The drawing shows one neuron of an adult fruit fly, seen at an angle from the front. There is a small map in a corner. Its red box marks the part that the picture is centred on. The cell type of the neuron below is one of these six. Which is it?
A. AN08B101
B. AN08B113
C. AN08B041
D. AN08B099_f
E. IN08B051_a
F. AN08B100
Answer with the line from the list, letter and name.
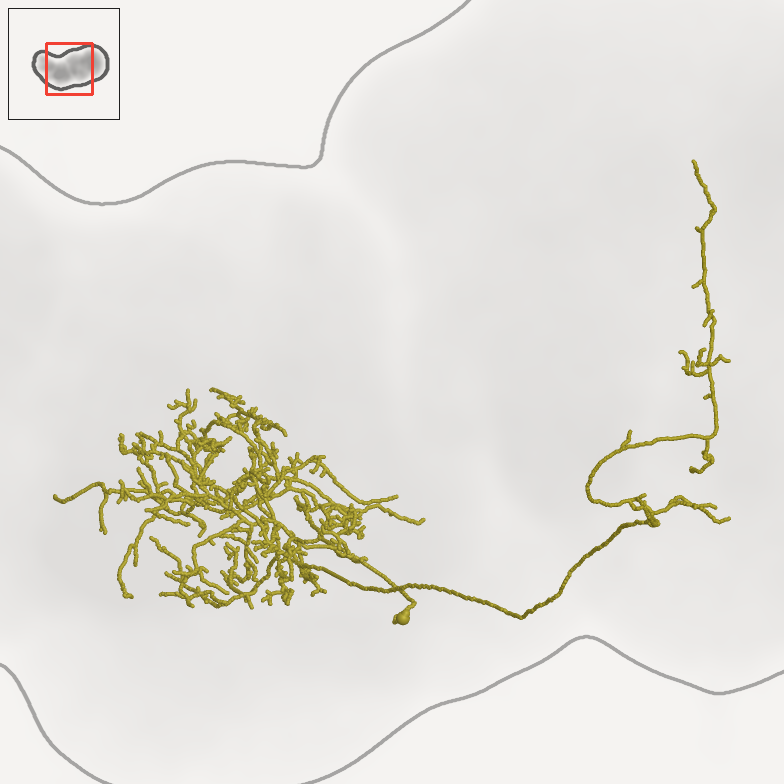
C. AN08B041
